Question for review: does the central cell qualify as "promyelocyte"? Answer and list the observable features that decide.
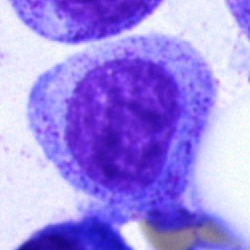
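Promyelocyte holds up here, better than basophil. The moderate rim of pale blue cytoplasm all around the nucleus goes with promyelocyte.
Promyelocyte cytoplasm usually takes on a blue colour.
And the chromatin, purple and fairly fine with small paler patches scattered through it, can be made out, which counts against basophil.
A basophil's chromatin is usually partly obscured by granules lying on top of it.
Otherwise the outline is rounded with a mostly smooth edge, and no clear vacuoles show.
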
